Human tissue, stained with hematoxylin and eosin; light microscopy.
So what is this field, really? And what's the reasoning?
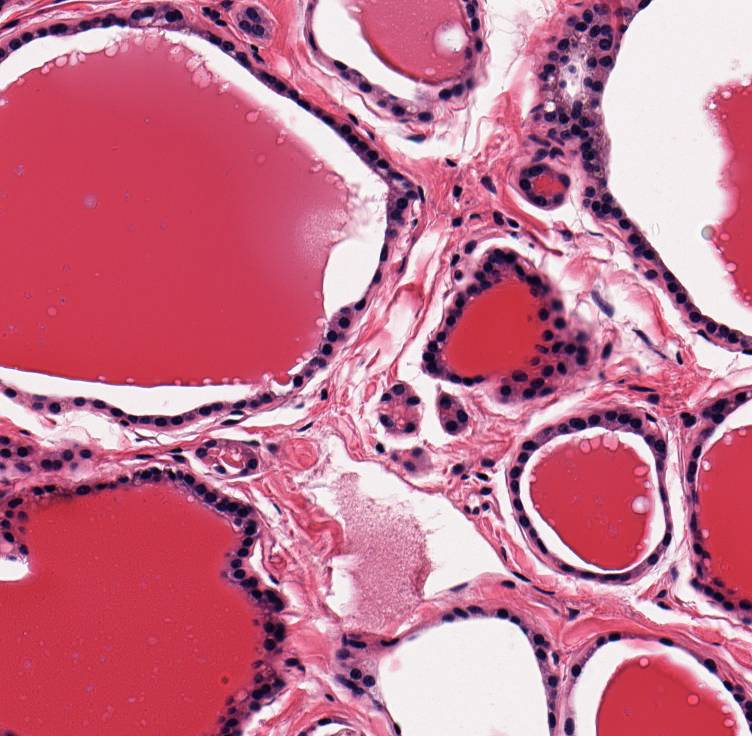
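Structure: thyroid follicle. First, form: closed rounded follicles of varying size, largest at the left and lower left, smallest near the centre. Second, contents: most lumens are filled with homogeneous, deeply eosinophilic material. Third, lining: one layer of flattened to low cuboidal cells, their small, round, dark nuclei evenly spaced in a single row.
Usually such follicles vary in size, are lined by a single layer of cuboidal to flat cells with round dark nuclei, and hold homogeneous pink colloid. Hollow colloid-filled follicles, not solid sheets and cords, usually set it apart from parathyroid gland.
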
